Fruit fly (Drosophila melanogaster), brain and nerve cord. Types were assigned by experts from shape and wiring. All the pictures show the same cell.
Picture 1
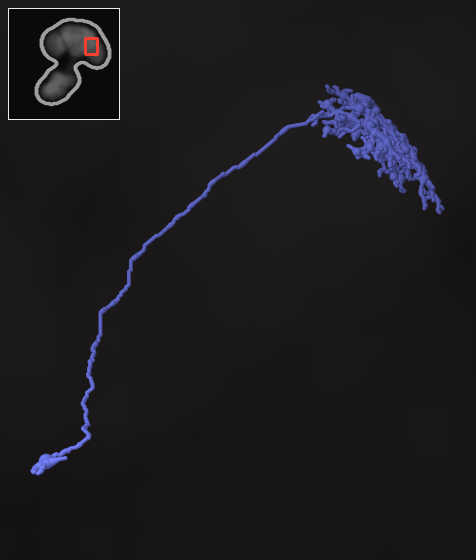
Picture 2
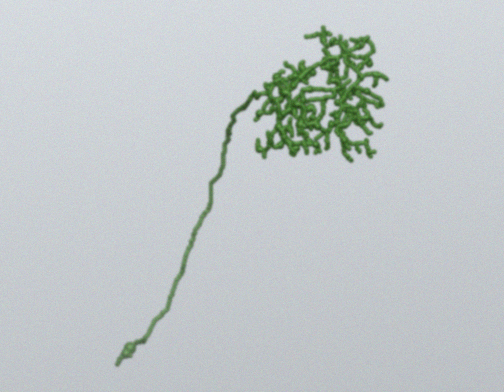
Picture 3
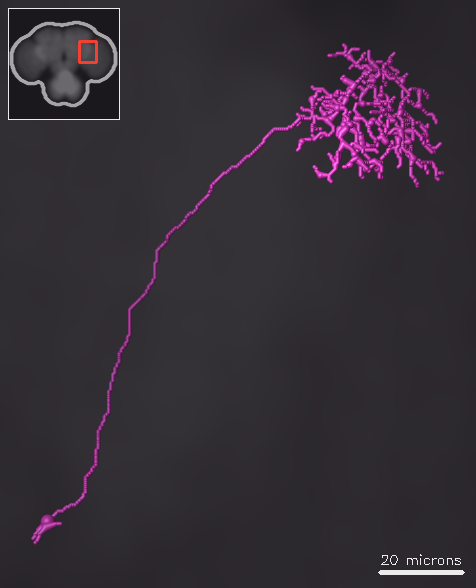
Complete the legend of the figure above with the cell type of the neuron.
Li14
